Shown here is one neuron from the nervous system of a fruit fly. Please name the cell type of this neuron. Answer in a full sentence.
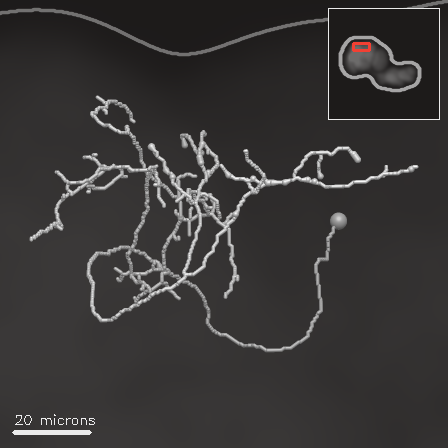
The cell type is SMP519.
